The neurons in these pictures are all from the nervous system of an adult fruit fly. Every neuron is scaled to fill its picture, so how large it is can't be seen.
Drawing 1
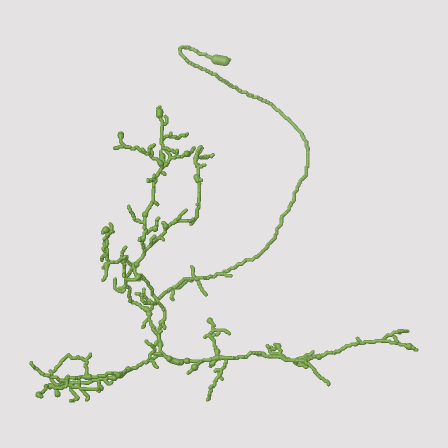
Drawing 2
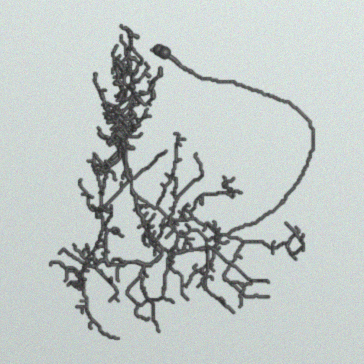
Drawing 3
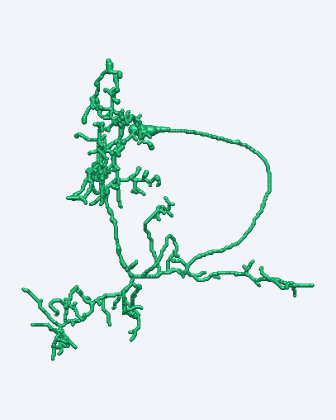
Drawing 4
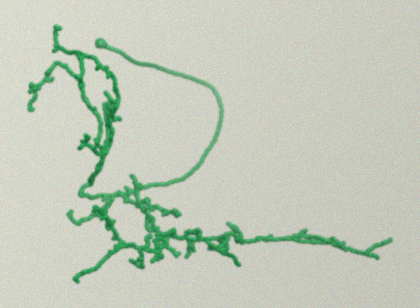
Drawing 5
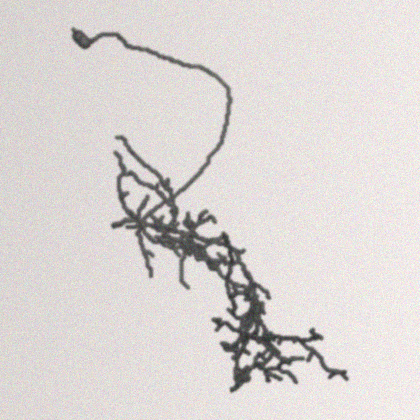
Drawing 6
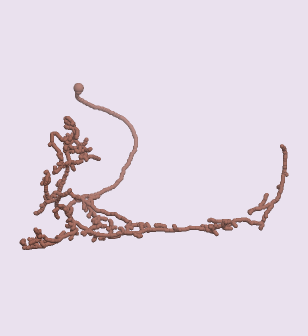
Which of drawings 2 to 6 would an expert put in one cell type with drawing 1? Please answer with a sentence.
Drawing 4 and drawing 6 are of the same cell type.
